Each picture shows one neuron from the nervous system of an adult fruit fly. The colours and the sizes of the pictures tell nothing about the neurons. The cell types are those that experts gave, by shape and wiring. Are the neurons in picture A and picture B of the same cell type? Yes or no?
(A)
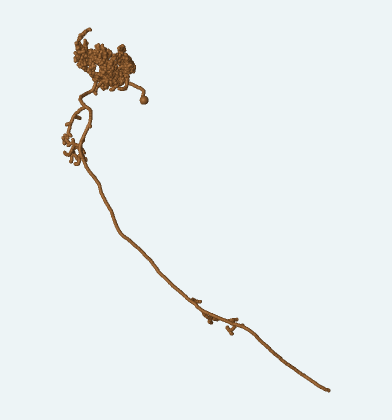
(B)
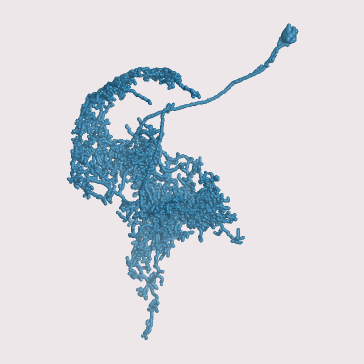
no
